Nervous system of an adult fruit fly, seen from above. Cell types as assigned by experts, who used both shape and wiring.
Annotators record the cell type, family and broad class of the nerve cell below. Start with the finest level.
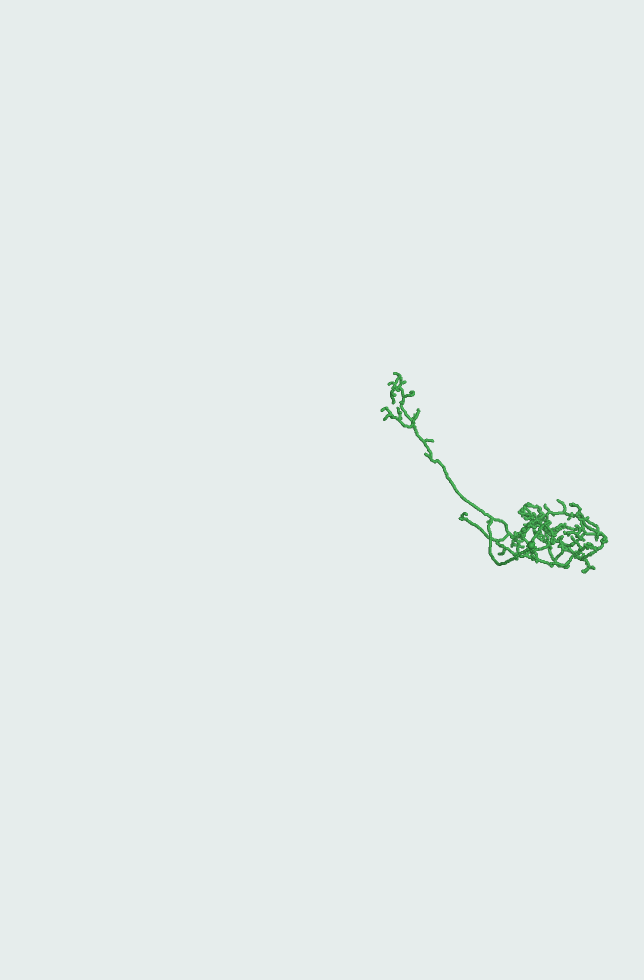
LHPD2a2; hemilineage VLPd&p1_posterior; central-brain intrinsic neuron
